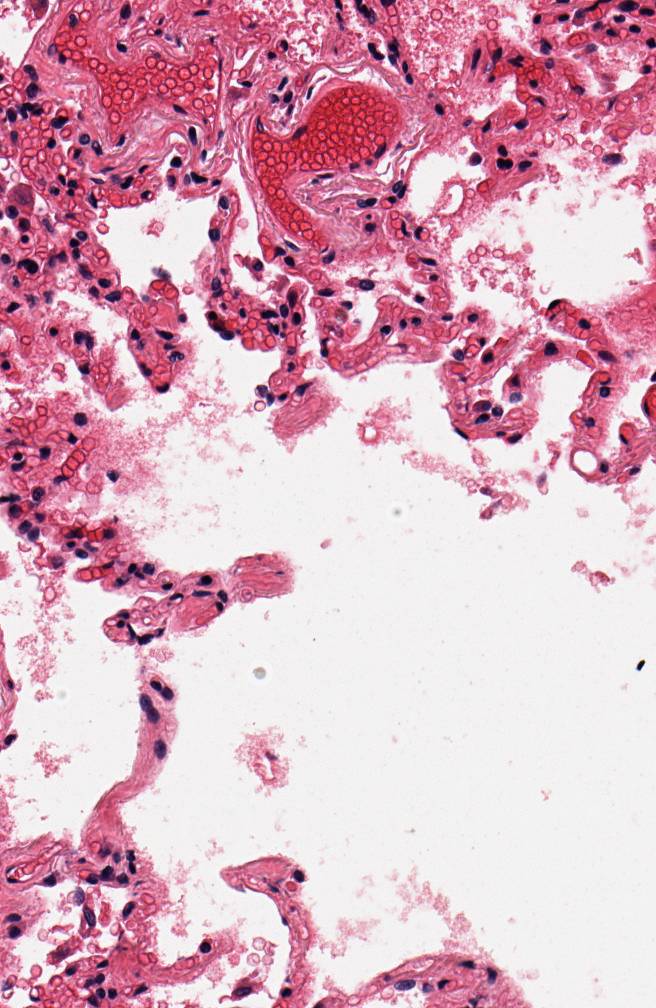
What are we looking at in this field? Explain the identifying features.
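Alveolus. Thin branching walls enclose open spaces; the largest, empty, fills centre and right of field.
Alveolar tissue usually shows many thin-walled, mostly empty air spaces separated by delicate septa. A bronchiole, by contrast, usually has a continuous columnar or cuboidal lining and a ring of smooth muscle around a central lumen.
Walls carry small dark oval to elongated nuclei, little visible cytoplasm. No glands in field.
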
